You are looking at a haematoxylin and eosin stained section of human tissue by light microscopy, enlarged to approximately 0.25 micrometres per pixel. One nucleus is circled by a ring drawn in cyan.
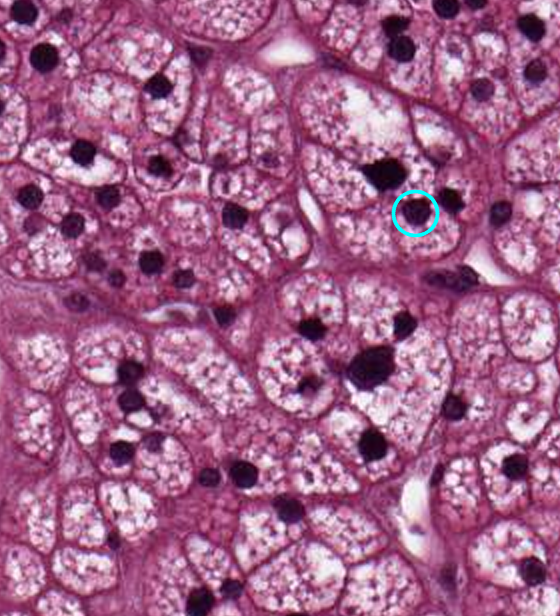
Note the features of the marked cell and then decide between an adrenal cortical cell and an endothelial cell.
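The nucleus is round to slightly angular and very dark, with almost no internal detail visible. The nucleus is about the size of most nearby nuclei and clearly smaller than the large, irregular dark nucleus just up and to the left of it. The cytoplasm is pale pink and foamy, packed with many small clear vacuoles. The cell sits in a rounded cluster of similar foamy cells enclosed by thin pink strands. This is an adrenal cortical cell.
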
